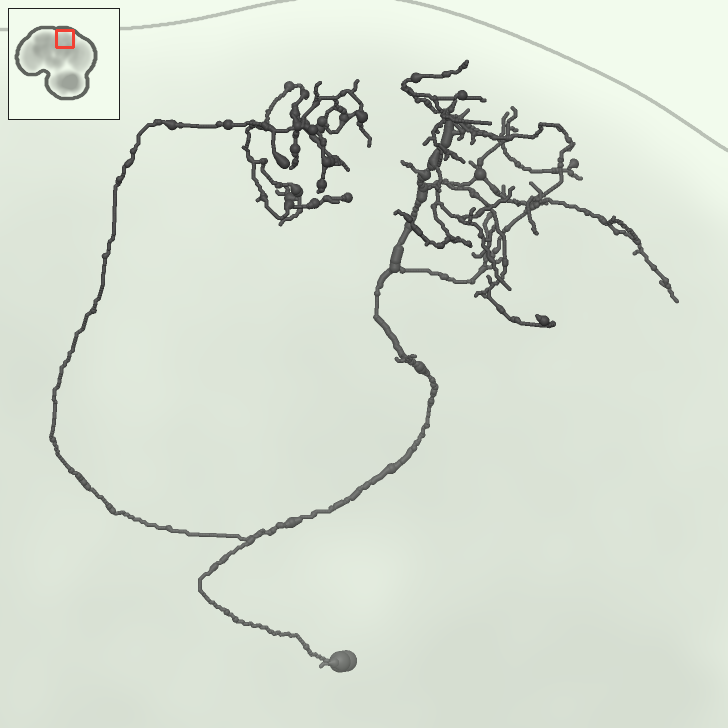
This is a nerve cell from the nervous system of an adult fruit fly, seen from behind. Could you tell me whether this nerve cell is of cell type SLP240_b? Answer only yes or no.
yes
